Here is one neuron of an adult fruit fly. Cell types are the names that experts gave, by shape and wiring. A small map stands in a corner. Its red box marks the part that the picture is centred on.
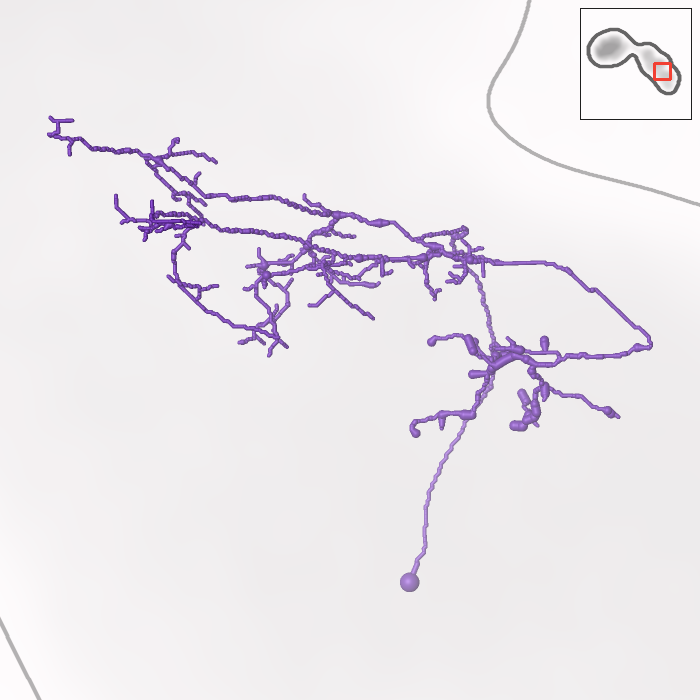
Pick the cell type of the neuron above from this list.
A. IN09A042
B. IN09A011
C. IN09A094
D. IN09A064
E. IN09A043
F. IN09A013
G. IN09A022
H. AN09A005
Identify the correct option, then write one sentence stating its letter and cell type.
The cell type matching the neuron is IN09A042, which option A provides.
